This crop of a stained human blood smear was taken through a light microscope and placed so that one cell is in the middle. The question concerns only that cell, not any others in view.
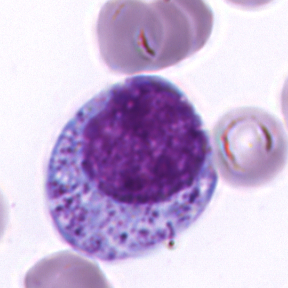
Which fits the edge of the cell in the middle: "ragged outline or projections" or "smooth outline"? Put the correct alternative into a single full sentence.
The cell is bounded by a smooth edge without blebs or tags.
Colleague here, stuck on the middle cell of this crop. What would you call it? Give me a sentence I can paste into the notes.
By type, the central cell of the crop is a myelocyte.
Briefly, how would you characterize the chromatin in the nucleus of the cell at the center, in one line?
Heads up, the chromatin is fine with no coarse clumps in it.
